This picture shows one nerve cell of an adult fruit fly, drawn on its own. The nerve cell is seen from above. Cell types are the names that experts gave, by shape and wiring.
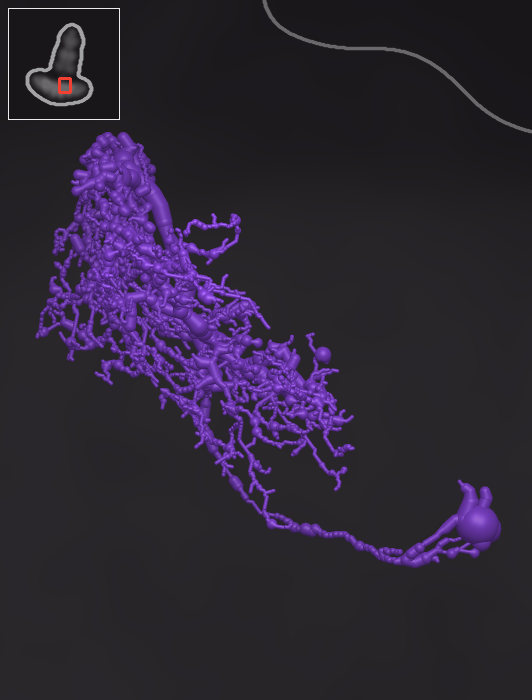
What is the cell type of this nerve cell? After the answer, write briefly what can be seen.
It is of cell type GNG546. Its broad class is central-brain intrinsic neuron. The cell body is at the lower right of the picture. In this view it is about as wide as it is tall.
